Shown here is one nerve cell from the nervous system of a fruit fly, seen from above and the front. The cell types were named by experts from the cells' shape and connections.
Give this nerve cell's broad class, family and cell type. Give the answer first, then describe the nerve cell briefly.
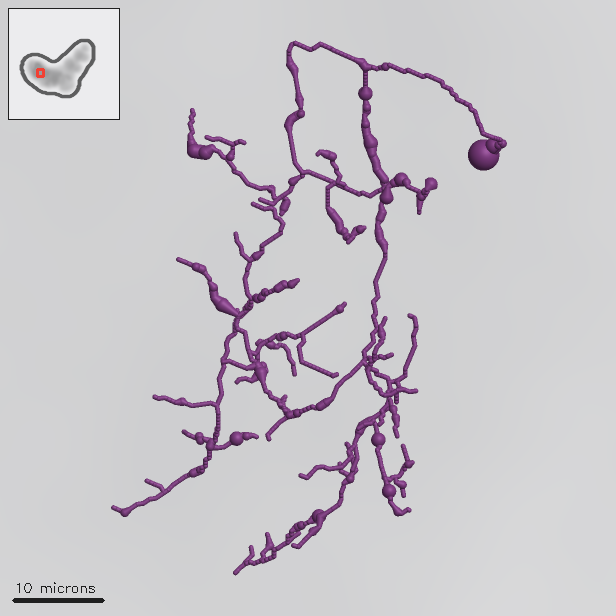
It is an optic-lobe intrinsic neuron. Its family is LPi. Its cell type is LPi3c. Its cell body lies at the upper right of the picture. By the scale bar it is about 60 microns tall in this view. Dozens of branch ends can be seen.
